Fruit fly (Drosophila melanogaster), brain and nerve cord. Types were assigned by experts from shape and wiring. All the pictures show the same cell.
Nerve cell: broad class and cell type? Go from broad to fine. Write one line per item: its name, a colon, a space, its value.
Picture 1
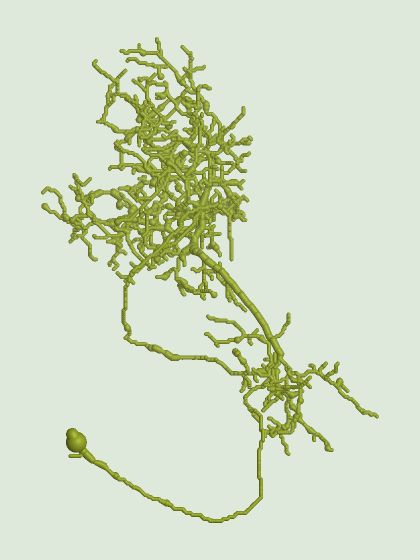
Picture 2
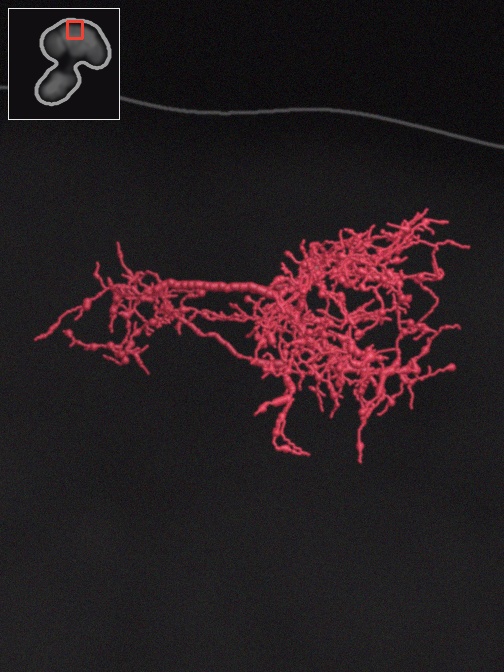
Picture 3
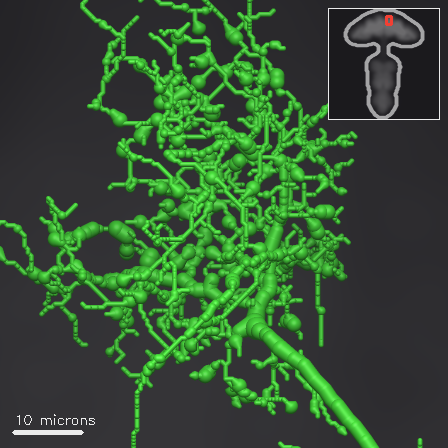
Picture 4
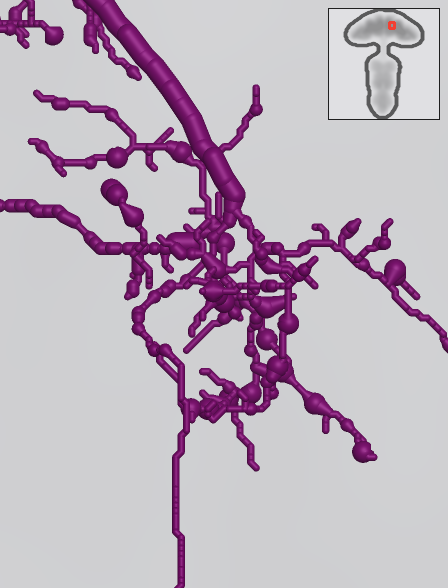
broad class: central-brain intrinsic neuron
cell type: CRE102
